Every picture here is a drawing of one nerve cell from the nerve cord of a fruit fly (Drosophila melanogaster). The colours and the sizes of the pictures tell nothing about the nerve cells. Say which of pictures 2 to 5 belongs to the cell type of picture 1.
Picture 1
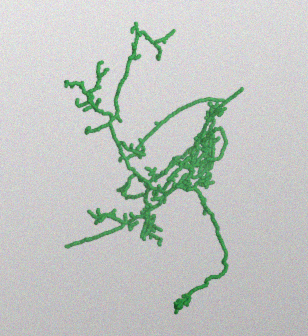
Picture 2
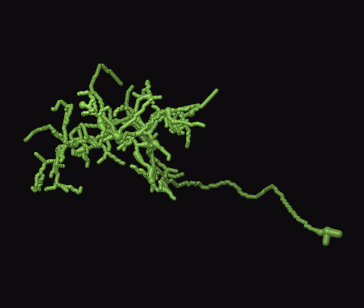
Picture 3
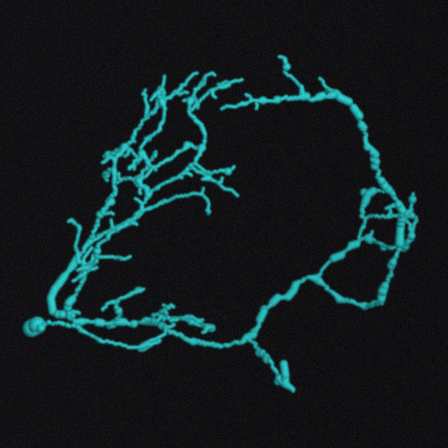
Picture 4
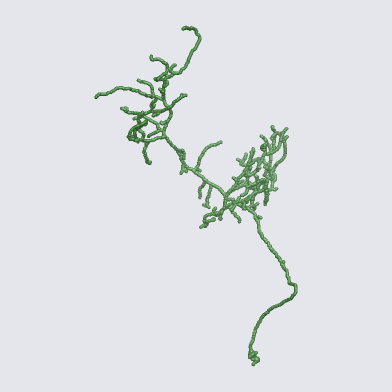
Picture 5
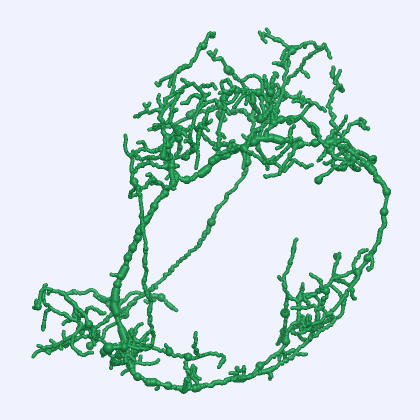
4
